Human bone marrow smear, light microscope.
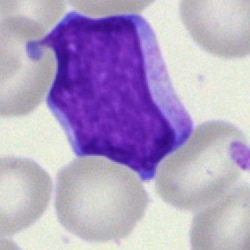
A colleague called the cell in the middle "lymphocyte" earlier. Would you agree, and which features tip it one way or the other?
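Look at the chromatin first: it is fine and evenly spread, stained deep purple.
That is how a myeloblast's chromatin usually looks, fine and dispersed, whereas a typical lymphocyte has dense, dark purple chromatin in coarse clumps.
So lymphocyte does not fit here; this cell is a blast. The nucleus fills most of the cell and follows its angular outline, which has several straight edges. The cytoplasm is a thin rim, widest along the right side, and this much would sit with a lymphocyte as well.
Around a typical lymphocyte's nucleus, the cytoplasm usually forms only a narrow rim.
A small blunt projection sticks out from the upper left corner, and no vacuoles are seen in the cytoplasm.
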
